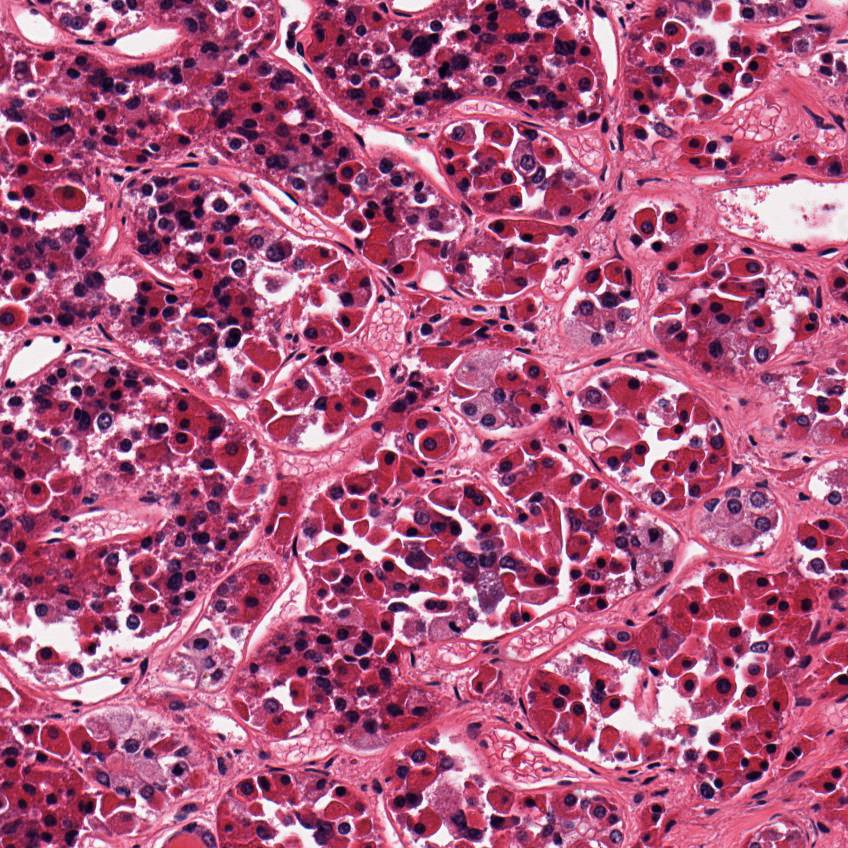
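Pituitary in H&E section: cells lie in rounded nests throughout the field, each outlined by a thin pink septum carrying flattened, elongated dark nuclei. Most nest cells have dense, deeply red-staining cytoplasm around a single round nucleus; many of these nuclei are small, round and dark.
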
